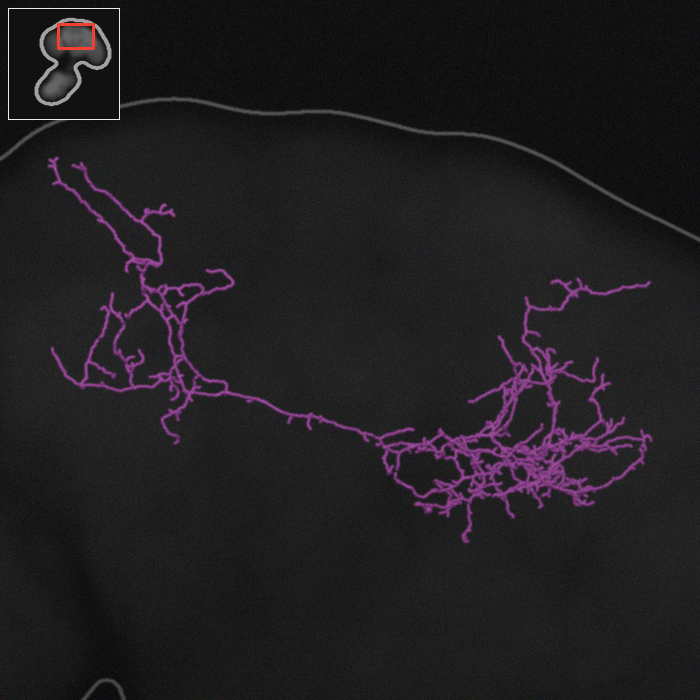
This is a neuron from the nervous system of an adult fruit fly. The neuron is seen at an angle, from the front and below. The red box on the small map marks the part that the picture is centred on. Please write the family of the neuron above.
hemilineage PSp3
